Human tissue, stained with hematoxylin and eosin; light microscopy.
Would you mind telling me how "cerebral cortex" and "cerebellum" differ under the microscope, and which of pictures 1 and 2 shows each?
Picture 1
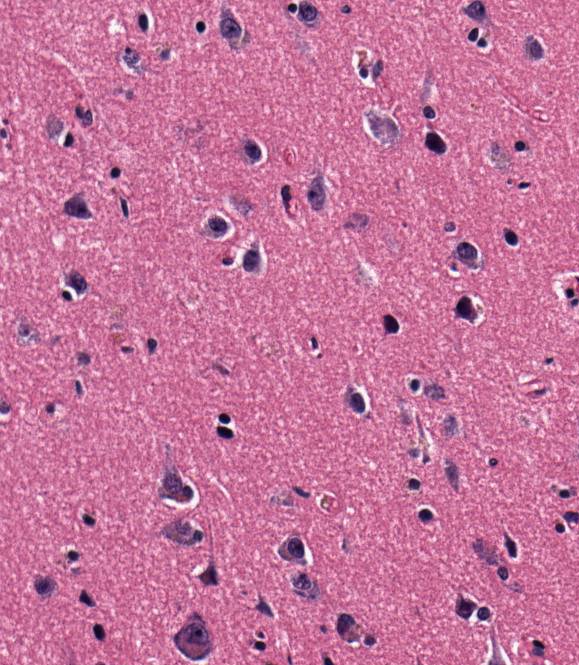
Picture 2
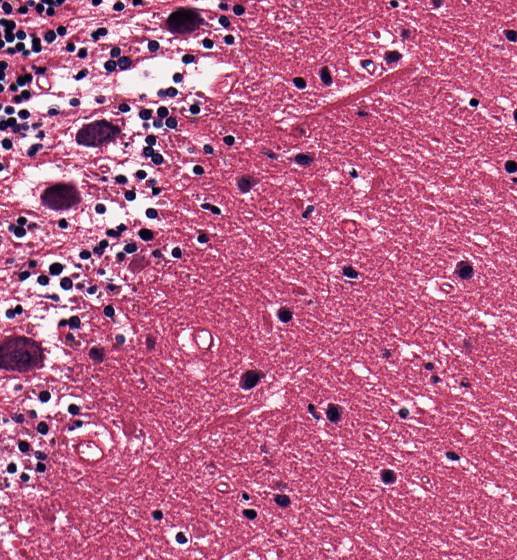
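Assignment first: picture 1 is cerebral cortex, picture 2 is cerebellum. Layout: picture 1 is finely granular pink neuropil throughout, with cells scattered singly; picture 2 has a crowded band of small dark nuclei along its left and upper-left edge, the rest being sparsely cellular pink neuropil. Cells: picture 1 shows scattered pyramidal neurons with triangular purple bodies and tapering processes, outnumbered by small round dark nuclei with scant cytoplasm, some lying against neuron edges. Picture 2's packed cells have small, round, dark nuclei with scant cytoplasm.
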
